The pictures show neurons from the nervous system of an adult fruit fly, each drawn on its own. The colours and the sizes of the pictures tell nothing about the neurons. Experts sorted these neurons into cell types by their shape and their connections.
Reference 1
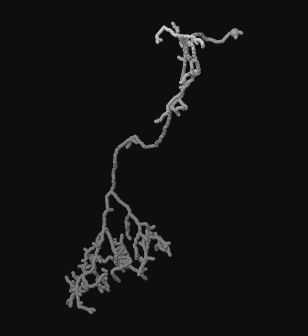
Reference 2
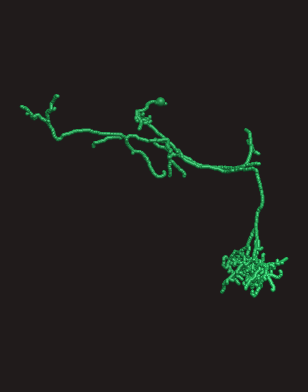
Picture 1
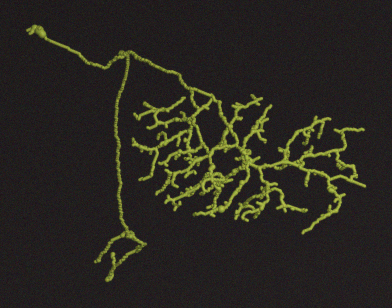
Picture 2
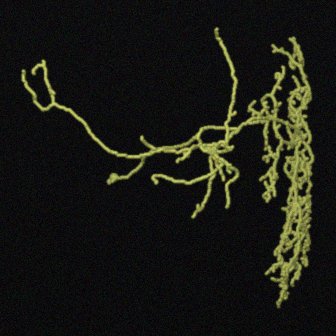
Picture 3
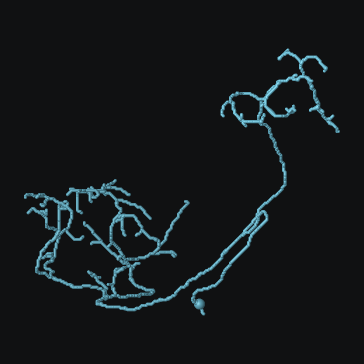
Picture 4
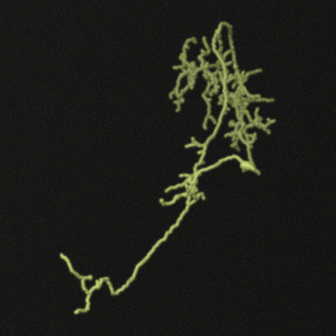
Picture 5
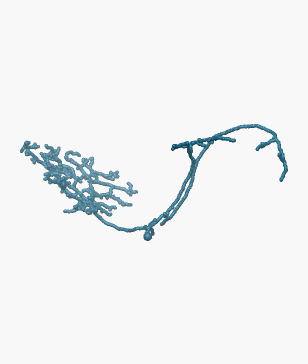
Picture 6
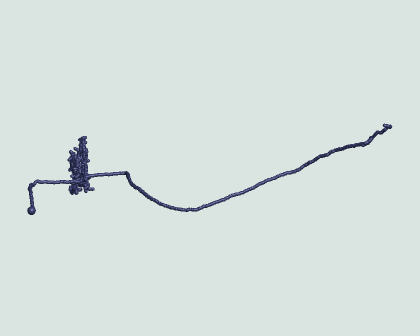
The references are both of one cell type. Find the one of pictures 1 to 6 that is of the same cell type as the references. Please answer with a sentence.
The neuron in picture 4 is of the same cell type.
